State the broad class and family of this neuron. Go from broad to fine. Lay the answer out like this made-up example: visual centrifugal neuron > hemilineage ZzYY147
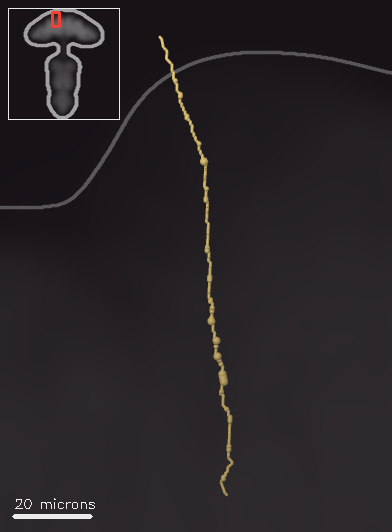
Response: sensory neuron entering the brain > class mechanosensory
